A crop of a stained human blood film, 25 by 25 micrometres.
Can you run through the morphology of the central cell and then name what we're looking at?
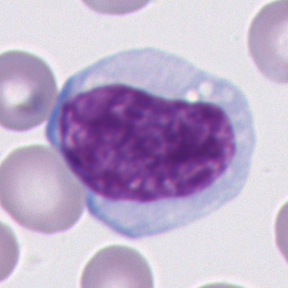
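Cell about 17 micrometres across. Nucleus an elongated oval, about 16 by 10 micrometres, lying horizontally and filling about 60% of the cell's area. Nucleus off-centre, reaching nearly to the left cell edge. Chromatin mottled: paler patches among darker purple areas. A few small clear vacuoles in the cytoplasm just above the upper right of the nucleus. Myeloblast.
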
